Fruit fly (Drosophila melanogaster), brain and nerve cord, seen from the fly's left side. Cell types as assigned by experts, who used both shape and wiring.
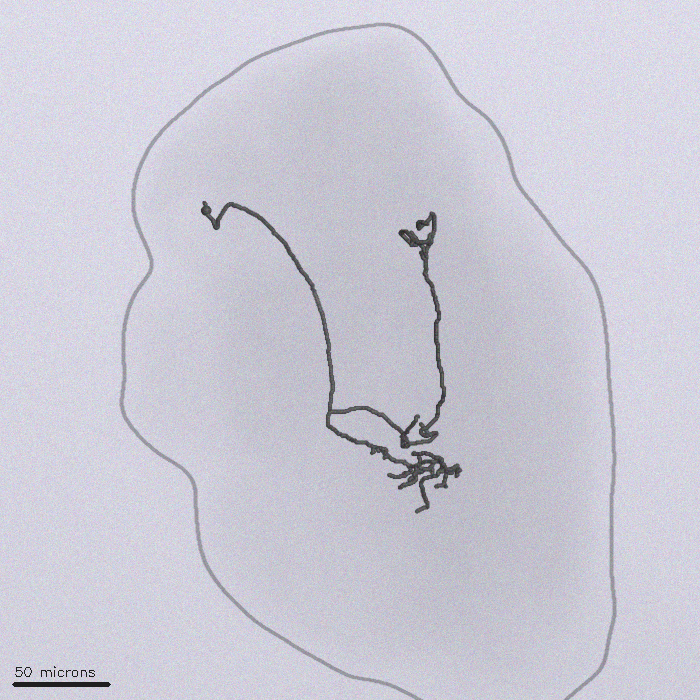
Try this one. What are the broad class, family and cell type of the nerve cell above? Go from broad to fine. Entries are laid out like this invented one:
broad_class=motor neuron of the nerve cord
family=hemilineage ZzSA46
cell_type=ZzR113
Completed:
broad_class=central-brain intrinsic neuron
family=hemilineage WEDd1
cell_type=WEDPN8B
